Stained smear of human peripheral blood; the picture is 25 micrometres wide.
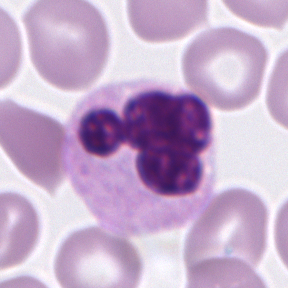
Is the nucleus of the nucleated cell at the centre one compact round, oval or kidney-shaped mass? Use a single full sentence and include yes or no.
No, the cell's nucleus is segmented into two or more lobes.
